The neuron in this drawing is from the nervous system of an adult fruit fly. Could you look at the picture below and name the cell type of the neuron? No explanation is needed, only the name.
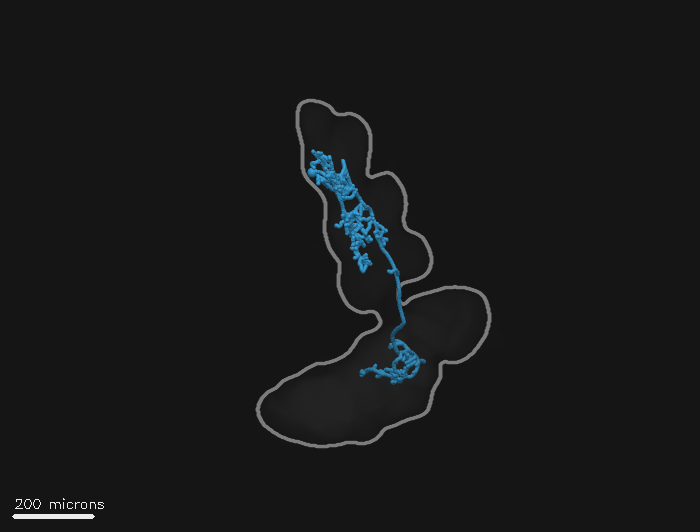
AN19B028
